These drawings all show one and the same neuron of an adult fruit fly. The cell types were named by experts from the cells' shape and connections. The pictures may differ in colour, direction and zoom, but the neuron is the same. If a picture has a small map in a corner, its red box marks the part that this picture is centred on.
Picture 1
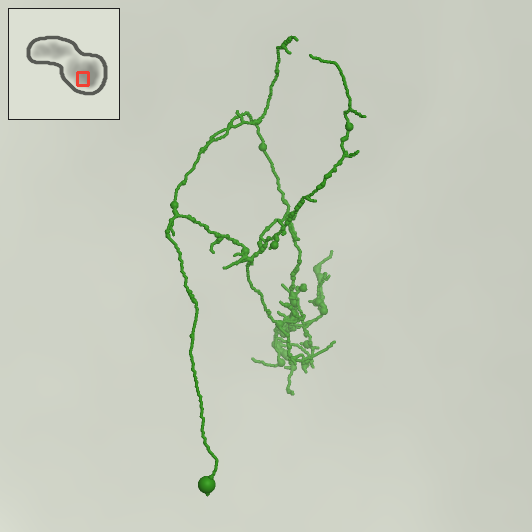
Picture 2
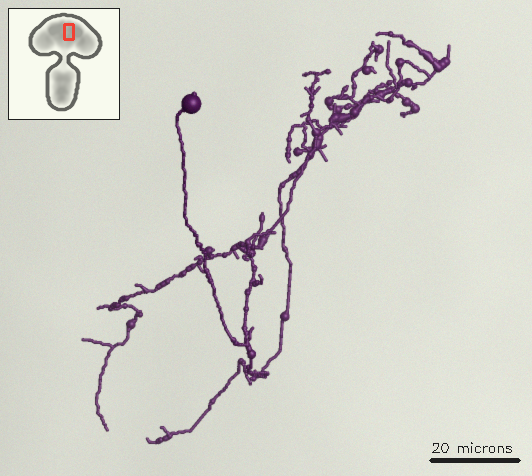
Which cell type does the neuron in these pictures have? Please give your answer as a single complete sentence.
This neuron is a cell of type CB2721.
